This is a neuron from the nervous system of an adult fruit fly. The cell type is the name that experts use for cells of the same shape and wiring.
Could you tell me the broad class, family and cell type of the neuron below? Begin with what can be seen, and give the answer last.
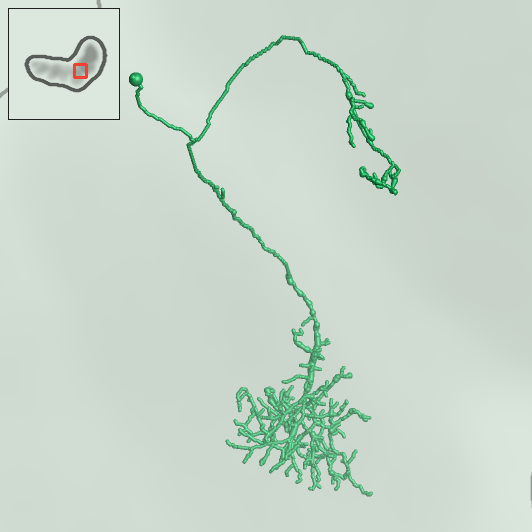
The cell body can be seen at the upper left of the picture. The picture shows dozens of branch ends. This is a visual projection neuron. The family is hemilineage VPNp3. The cell type is LC21.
